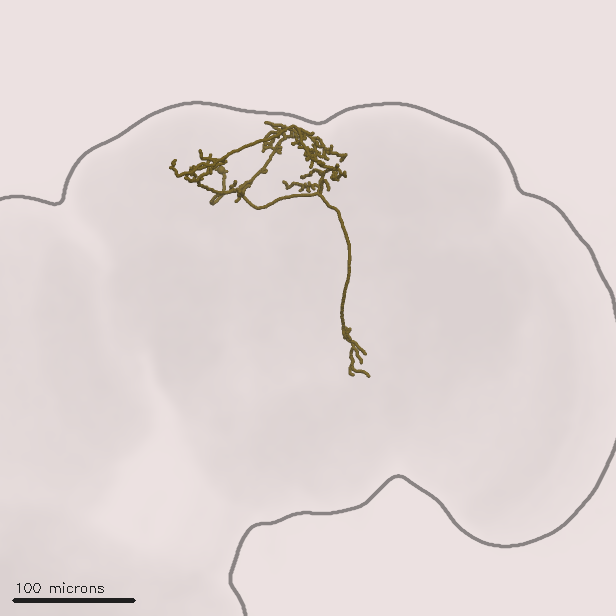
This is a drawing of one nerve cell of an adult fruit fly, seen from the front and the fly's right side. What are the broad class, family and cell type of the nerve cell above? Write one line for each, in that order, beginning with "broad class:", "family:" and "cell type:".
broad class: central-brain intrinsic neuron
family: hemilineage SMPpv1
cell type: SMP717m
